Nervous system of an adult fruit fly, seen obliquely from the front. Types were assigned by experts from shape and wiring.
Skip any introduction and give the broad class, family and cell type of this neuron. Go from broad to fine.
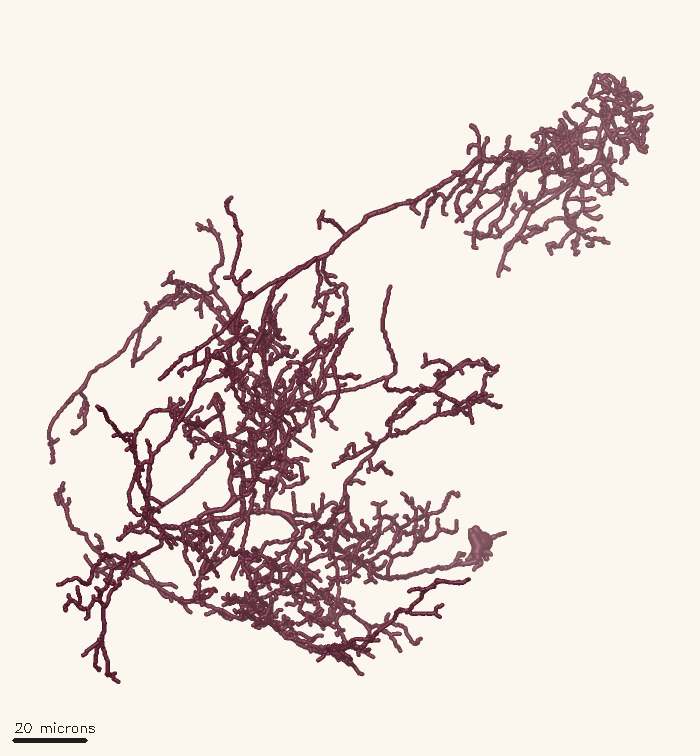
nerve-cord intrinsic neuron; hemilineage 10B; IN10B011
